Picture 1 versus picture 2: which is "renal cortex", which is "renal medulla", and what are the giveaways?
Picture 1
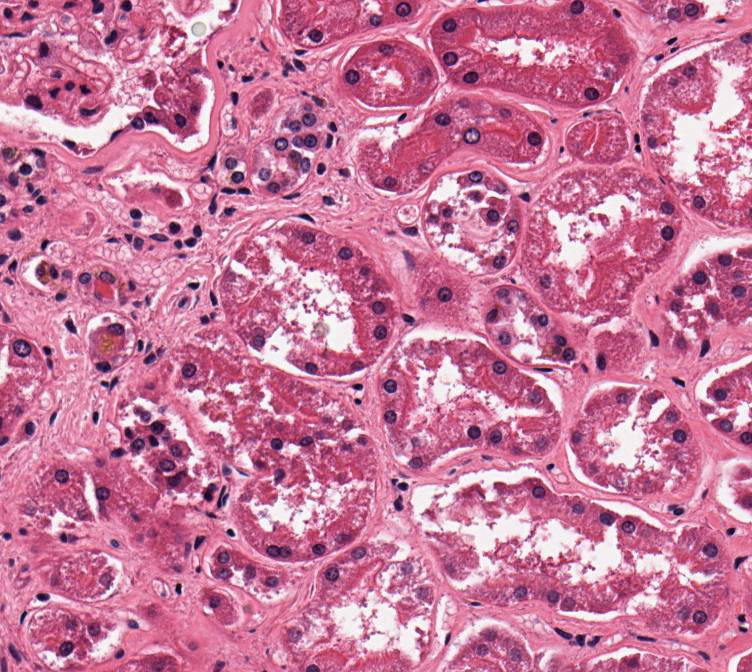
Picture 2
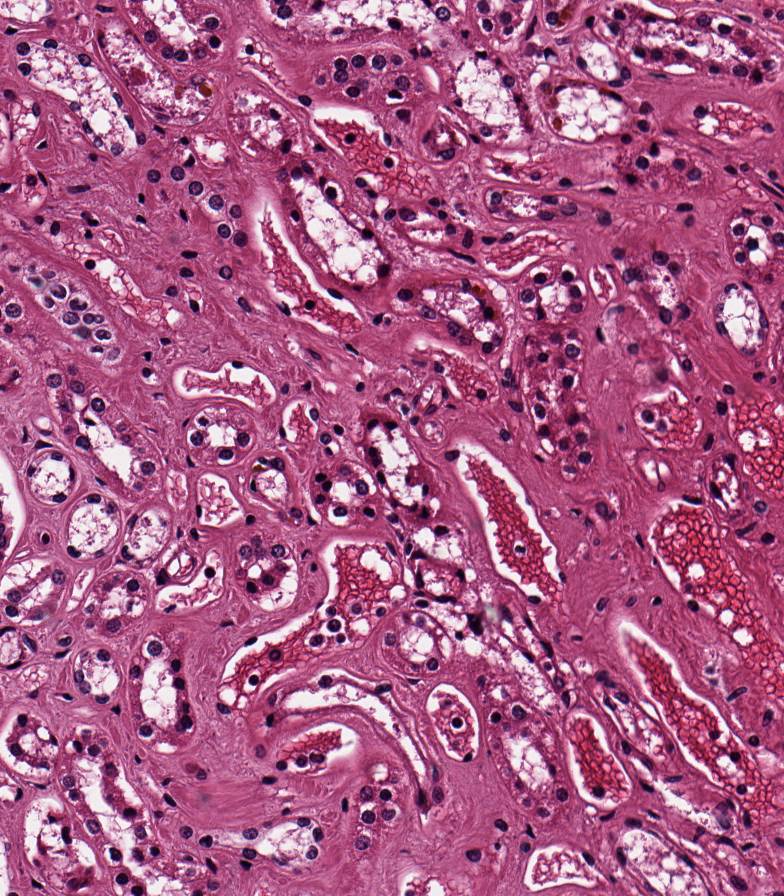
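Identity first: picture 1 is renal cortex, picture 2 is renal medulla. Tubules: the renal cortex is filled with closely packed round to oval tubules, while the renal medulla has round, oval and elongated profiles, cut across and obliquely, throughout the field. Cytoplasm: abundant, granular and eosinophilic in the cortical cuboidal cells; pale, finely vacuolated and foamy in the medulla. Nuclei: round and dark, evenly spaced along each cortical tubule; small, round and darkly stained in the medulla. Stroma: thin pink strands in the cortex, widest at upper left with scattered small dark nuclei; in the medulla, widened pink fibrous interstitium with scattered spindle-shaped nuclei.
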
